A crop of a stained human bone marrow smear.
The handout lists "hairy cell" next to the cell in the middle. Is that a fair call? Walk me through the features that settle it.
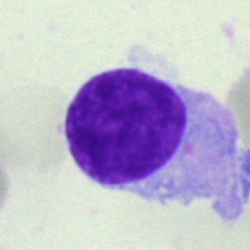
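The deciding feature is the cytoplasm, which lies almost entirely to the right of the nucleus and reaches the right edge of the picture instead of forming a thin rim.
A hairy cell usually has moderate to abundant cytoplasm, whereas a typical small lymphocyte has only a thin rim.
This speaks for hairy cell and against lymphocyte, so the name hairy cell fits. The cytoplasm is a pale lilac-blue, and its outer edge is ragged and irregular.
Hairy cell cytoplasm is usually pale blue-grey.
The chromatin is dark purple and coarse, with paler patches between denser clumps. Where the cytoplasm meets the right edge of the picture, a grey neighbouring shape lies.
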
